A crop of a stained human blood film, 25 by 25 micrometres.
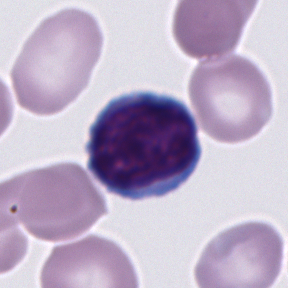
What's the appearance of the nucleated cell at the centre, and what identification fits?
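First, the blue cytoplasm forms only a thin rim around the nucleus. Second, no nucleoli can be seen in the nucleus. Third, the outline is slightly uneven along its left side. The cell is a typical lymphocyte.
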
